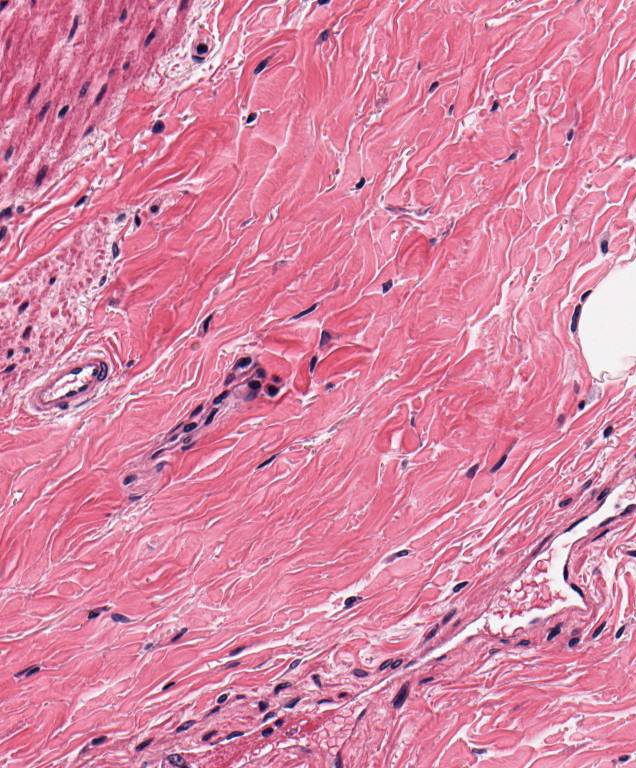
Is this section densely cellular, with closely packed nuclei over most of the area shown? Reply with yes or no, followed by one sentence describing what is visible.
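No. Scattered between the collagen bundles are sparse, small, dark, spindle-shaped nuclei.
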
